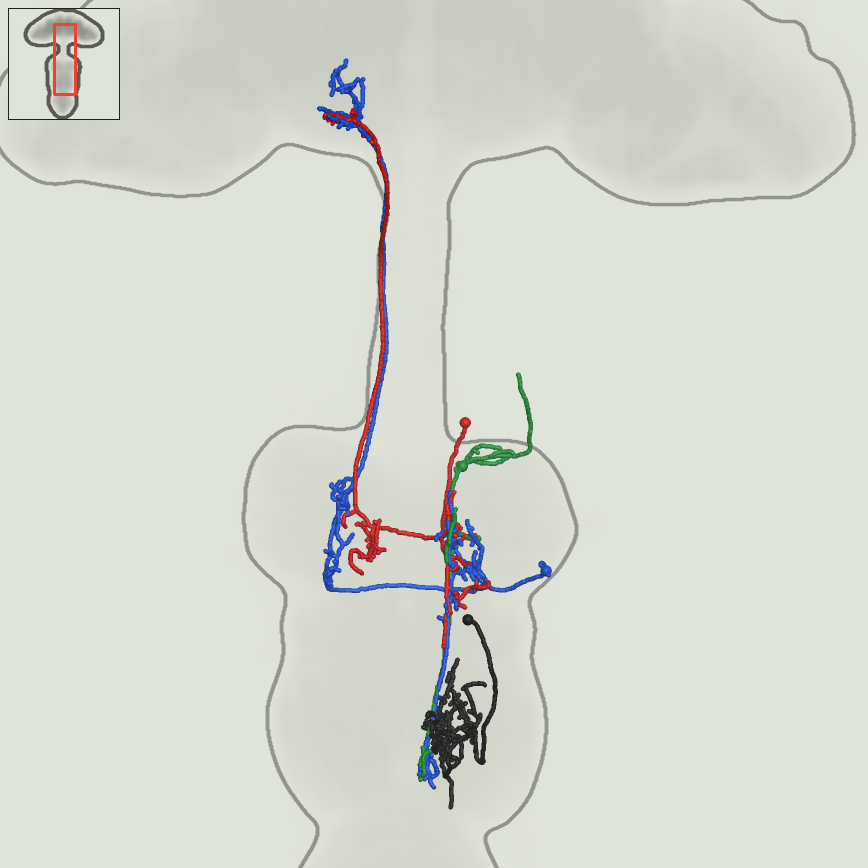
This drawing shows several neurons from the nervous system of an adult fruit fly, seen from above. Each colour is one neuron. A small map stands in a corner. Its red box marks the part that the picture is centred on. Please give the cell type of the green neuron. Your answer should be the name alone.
SNpp19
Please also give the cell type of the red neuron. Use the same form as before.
AN07B091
